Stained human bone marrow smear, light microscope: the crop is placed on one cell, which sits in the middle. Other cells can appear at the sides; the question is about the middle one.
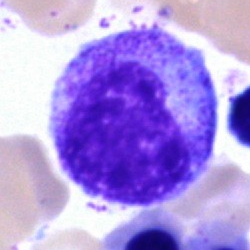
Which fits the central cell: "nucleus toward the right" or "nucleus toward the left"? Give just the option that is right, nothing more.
Nucleus toward the left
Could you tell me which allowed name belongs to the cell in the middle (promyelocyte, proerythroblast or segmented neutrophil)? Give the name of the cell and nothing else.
promyelocyte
